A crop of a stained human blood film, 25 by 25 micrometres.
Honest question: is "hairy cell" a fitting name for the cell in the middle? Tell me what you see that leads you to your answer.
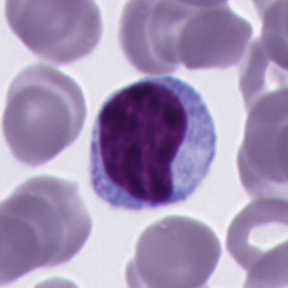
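The cytoplasm is what decides it for me: on the left it is only a thin rim, though on the right it widens into a broader crescent.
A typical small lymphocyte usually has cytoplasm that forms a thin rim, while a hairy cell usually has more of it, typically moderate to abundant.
That thin rim speaks for typical lymphocyte and against hairy cell, even with the wider crescent on one side. So no, hairy cell does not fit; this is a typical lymphocyte. As for the rest, the outline is round and smooth. The nucleus, about 11 by 8 micrometres, has a notch on its right side that gives it a bean shape. Its chromatin is dark purple and coarsely clumped, I can make out no nucleoli, and I see no vacuoles in the cytoplasm.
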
